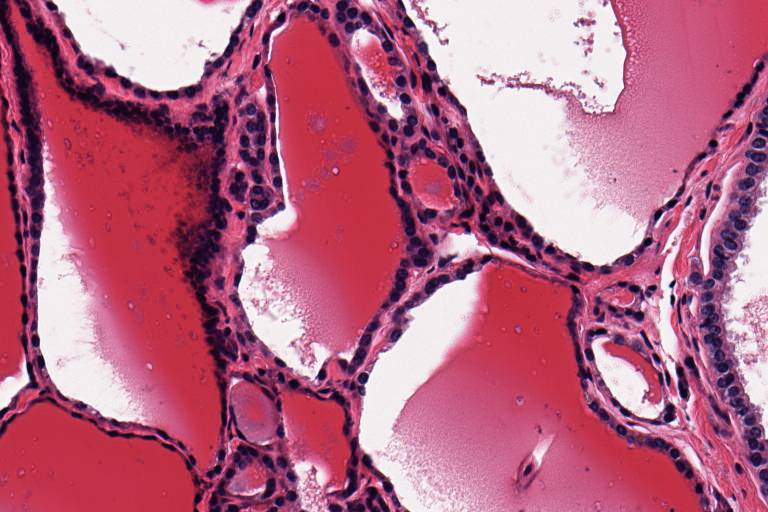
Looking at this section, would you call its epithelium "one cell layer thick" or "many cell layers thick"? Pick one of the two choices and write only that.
One cell layer thick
